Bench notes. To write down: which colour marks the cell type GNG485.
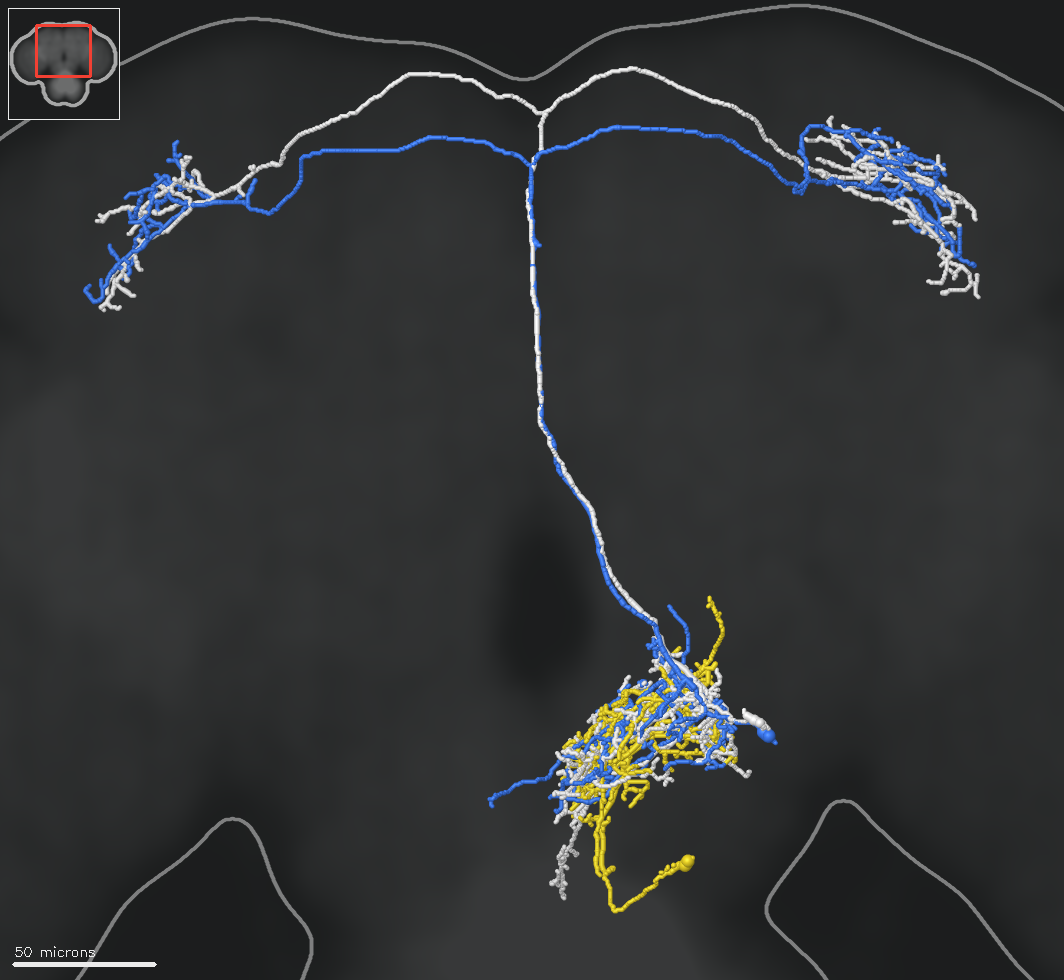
white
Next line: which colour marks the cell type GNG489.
blue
